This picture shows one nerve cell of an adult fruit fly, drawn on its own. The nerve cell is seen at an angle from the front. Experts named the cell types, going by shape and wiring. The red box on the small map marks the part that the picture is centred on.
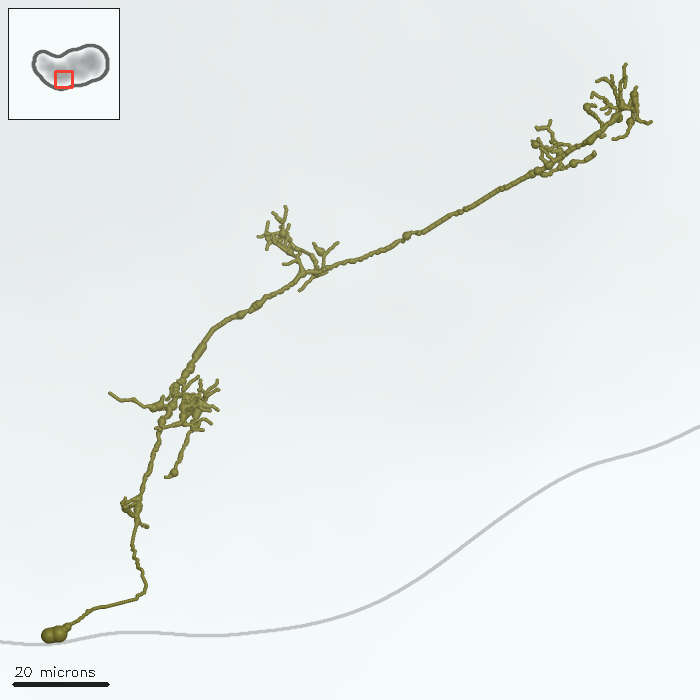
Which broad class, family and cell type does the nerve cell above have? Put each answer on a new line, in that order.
optic-lobe intrinsic neuron
TmY
TmY17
